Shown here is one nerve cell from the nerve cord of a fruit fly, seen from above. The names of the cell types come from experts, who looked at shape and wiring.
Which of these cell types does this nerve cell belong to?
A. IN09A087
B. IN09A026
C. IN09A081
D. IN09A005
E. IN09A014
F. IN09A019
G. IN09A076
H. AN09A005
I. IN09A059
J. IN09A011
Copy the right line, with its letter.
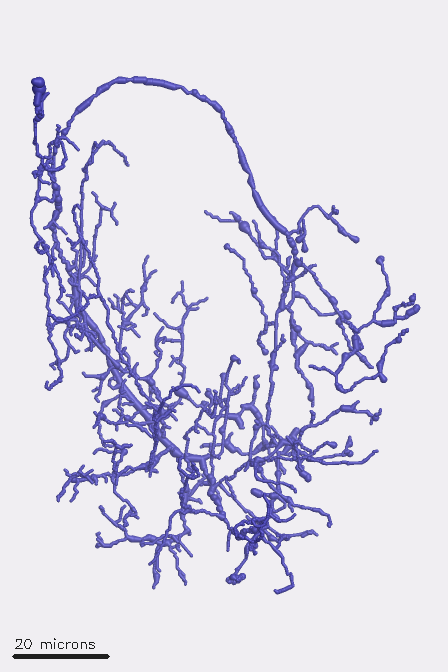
E. IN09A014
